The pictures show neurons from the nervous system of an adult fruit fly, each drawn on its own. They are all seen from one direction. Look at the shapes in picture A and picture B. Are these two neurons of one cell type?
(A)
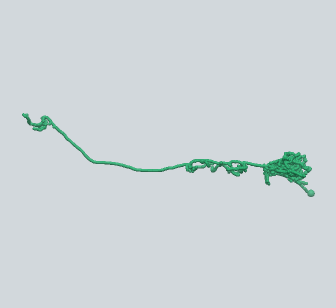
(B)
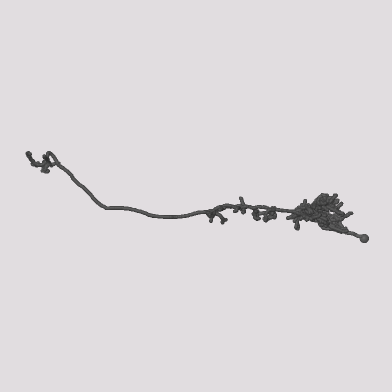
yes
